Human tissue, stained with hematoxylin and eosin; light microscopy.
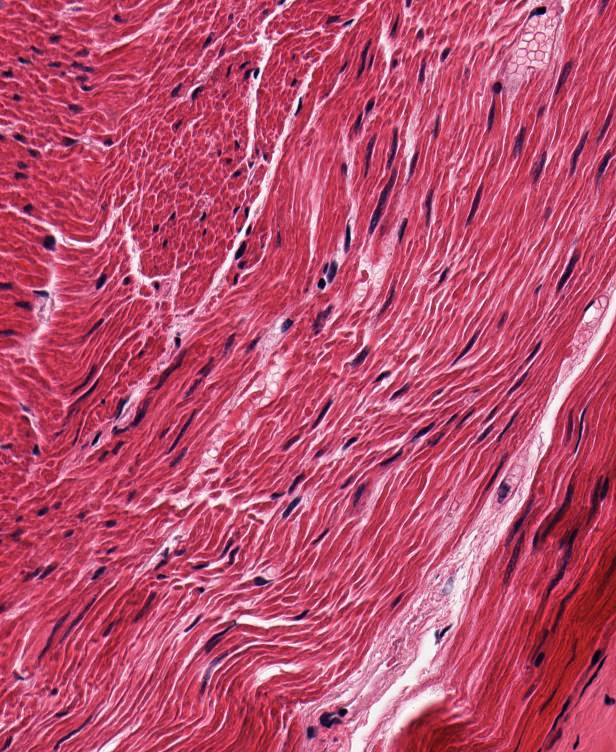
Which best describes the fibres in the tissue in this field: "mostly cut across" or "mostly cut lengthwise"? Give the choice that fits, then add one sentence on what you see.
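Mostly cut lengthwise. In the centre and right of the field the lengthwise-cut fibres run obliquely from lower left to upper right in a wavy course.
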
